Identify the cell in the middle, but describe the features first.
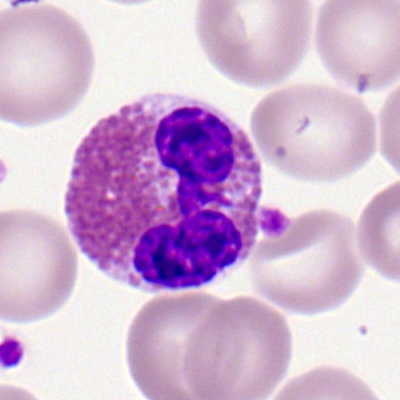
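Two nuclear lobes sit one above the other on the right of the cell, with no nucleoli visible in them. The cytoplasm is packed with coarse, round, pink-red granules, and there are no vacuoles. That one's an eosinophil.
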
